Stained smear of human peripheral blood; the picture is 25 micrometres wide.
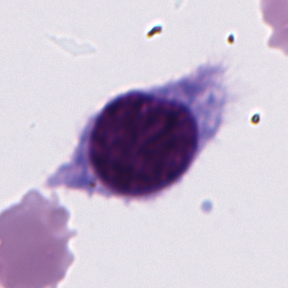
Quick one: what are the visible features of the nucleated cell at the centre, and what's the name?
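Starting with size, the cell measures about 18 by 9 micrometres. Its cytoplasm has ragged, wispy edges. The nucleus is round to oval with a smooth, unindented outline, about 9 micrometres across, and fills about 60% of the cell's area. It sits in the middle of the cell, with cytoplasm extending from both sides. Chromatin is dense and dark purple throughout the nucleus. This is a hairy cell.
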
